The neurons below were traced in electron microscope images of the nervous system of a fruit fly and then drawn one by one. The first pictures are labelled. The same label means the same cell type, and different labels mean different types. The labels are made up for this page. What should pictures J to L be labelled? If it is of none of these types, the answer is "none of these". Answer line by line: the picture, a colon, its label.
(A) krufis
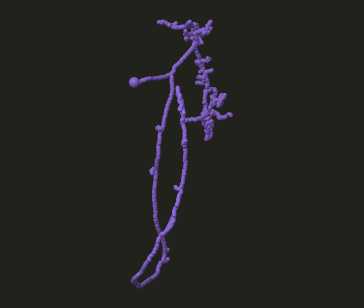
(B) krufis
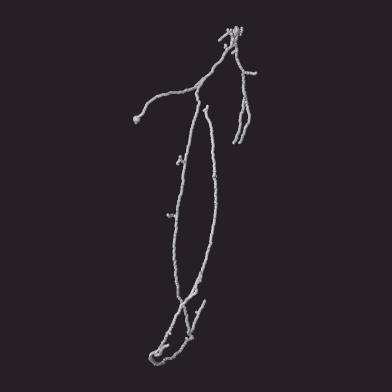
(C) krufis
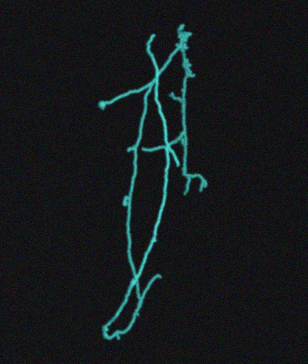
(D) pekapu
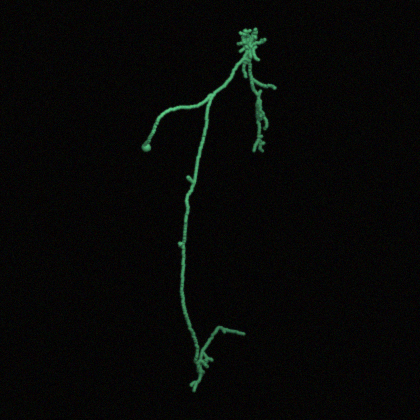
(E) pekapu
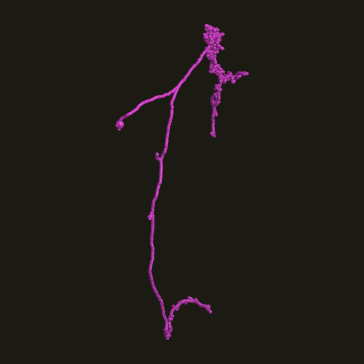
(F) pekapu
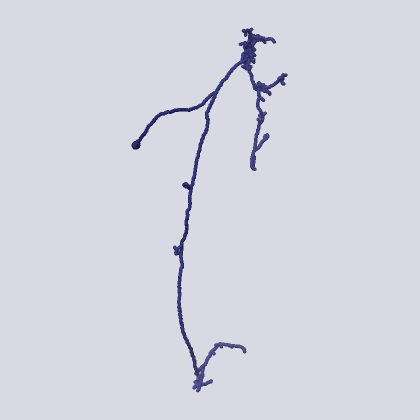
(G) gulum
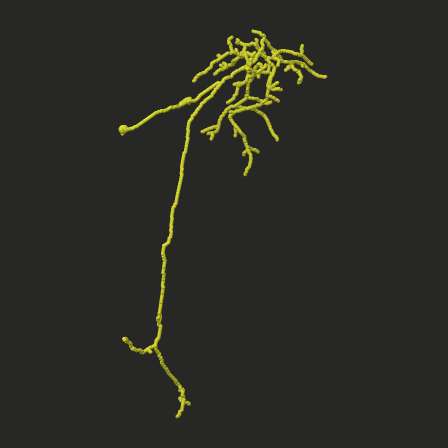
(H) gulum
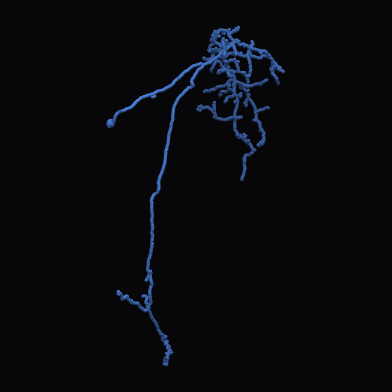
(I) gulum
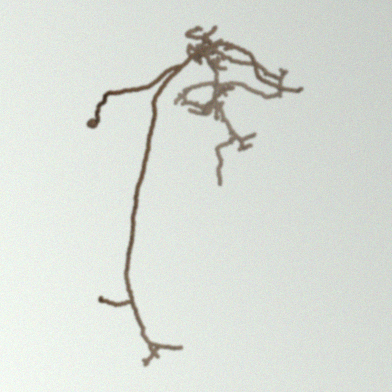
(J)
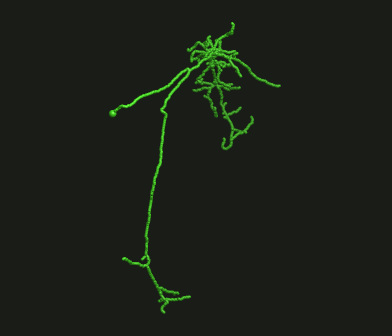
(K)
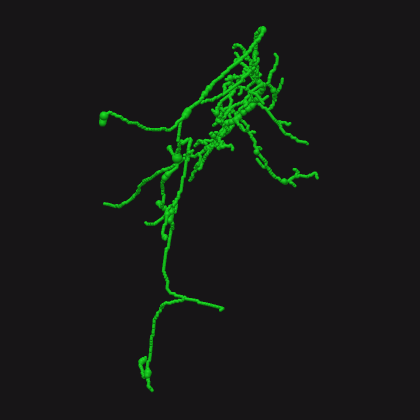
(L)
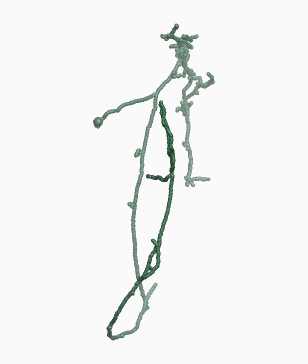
J: gulum
K: none of these
L: krufis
